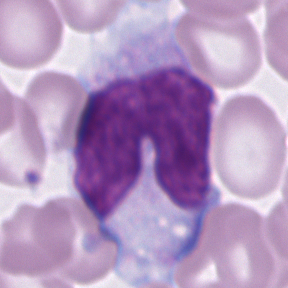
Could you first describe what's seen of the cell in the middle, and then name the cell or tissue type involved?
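Look first at the nucleus: it is folded into an upside-down U, with the notch opening downward. Scan it carefully and you will see no nucleolus. The cytoplasm around it is a pale greyish blue. Below the nucleus, a few small clear vacuoles sit in the cytoplasm. This cell is a monocyte.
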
